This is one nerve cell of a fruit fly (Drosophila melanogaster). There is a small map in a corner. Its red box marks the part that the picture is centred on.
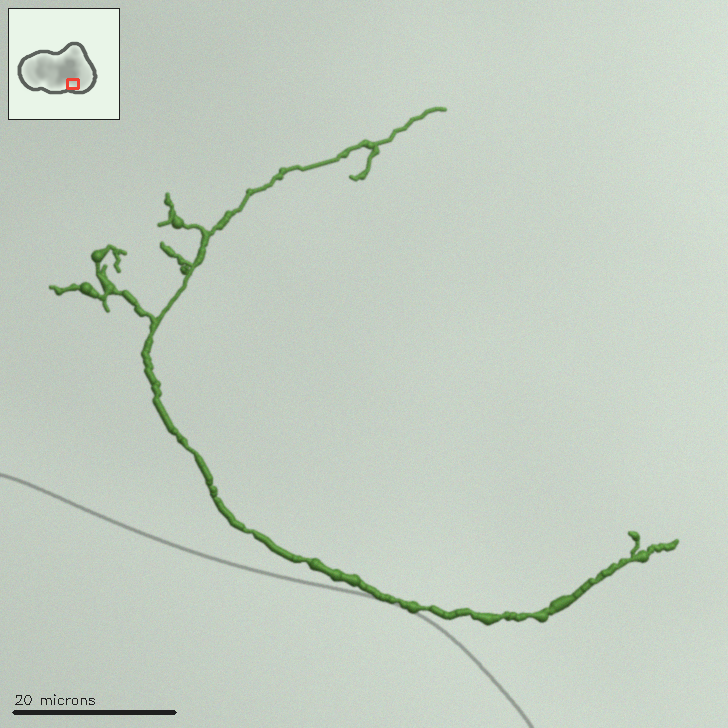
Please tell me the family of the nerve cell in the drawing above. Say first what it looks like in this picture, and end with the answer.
No cell body is drawn. By the scale bar it is about 80 microns wide in this view. It has a dozen or fewer branch ends. It is a sensory neuron entering the nerve cord. The name of its family is class mechanosensory tactile.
